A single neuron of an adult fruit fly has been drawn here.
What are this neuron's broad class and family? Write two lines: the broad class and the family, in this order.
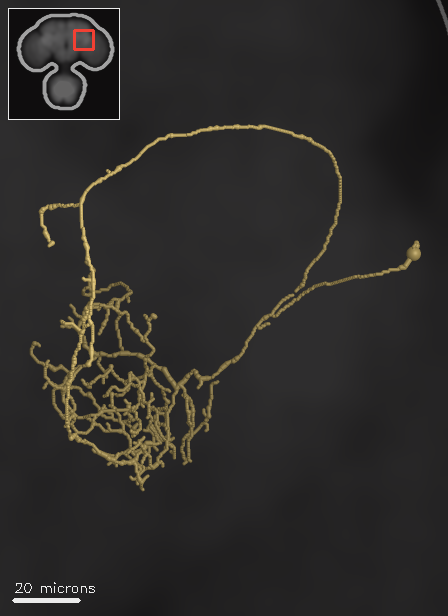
central-brain intrinsic neuron
hemilineage SLPa&l1_lateral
